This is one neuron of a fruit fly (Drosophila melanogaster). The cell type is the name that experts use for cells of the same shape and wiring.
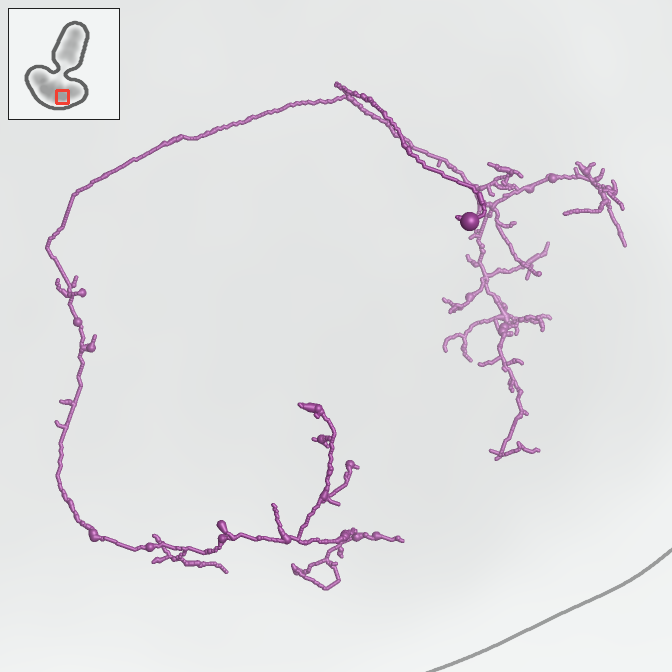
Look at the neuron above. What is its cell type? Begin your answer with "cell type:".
cell type: LHPV5b2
